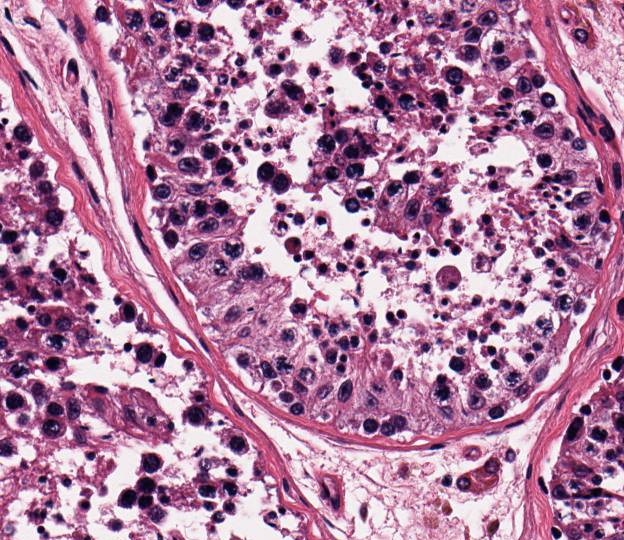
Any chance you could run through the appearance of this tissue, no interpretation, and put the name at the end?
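The central tubule has many large round cells with dark, coarsely clumped chromatin throughout; along its lower inner wall sit cells with pale pink fibrillary cytoplasm and oval pale nuclei. Numerous white clefts between cells make the layers look loosened and discohesive. It's testis.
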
